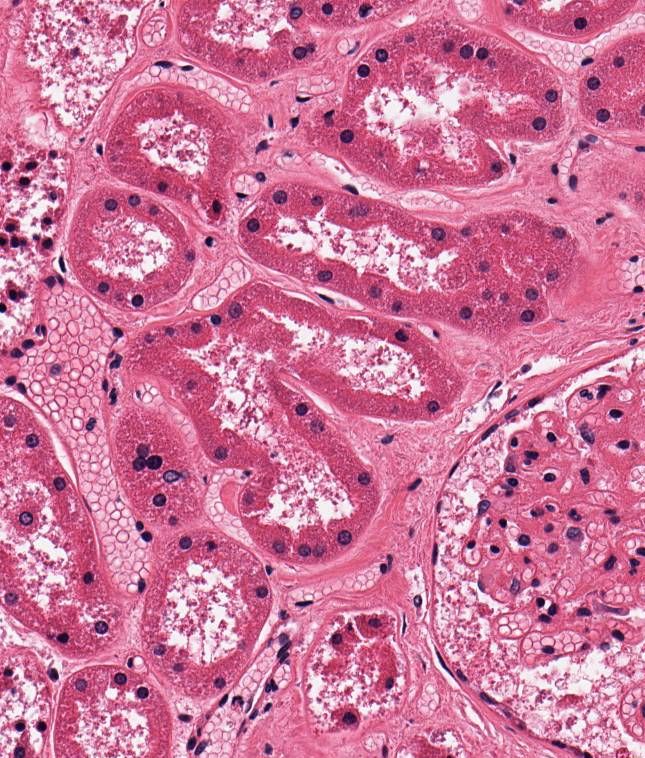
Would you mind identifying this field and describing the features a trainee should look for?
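Checked in order, the field is cortical labyrinth of the kidney. Closely packed tubules, cut both across and lengthwise, fill most of it. Their lining is a single cell layer with abundant, deeply eosinophilic, granular cytoplasm and round, dark, basal nuclei. A glomerulus with many capillary loops and a thin capsule sits at the lower right edge.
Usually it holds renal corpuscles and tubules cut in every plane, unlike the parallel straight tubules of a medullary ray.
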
